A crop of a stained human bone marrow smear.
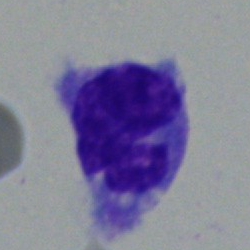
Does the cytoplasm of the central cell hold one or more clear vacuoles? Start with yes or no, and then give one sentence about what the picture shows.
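Yes. A few small clear vacuoles lie in the cytoplasm below the nucleus.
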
